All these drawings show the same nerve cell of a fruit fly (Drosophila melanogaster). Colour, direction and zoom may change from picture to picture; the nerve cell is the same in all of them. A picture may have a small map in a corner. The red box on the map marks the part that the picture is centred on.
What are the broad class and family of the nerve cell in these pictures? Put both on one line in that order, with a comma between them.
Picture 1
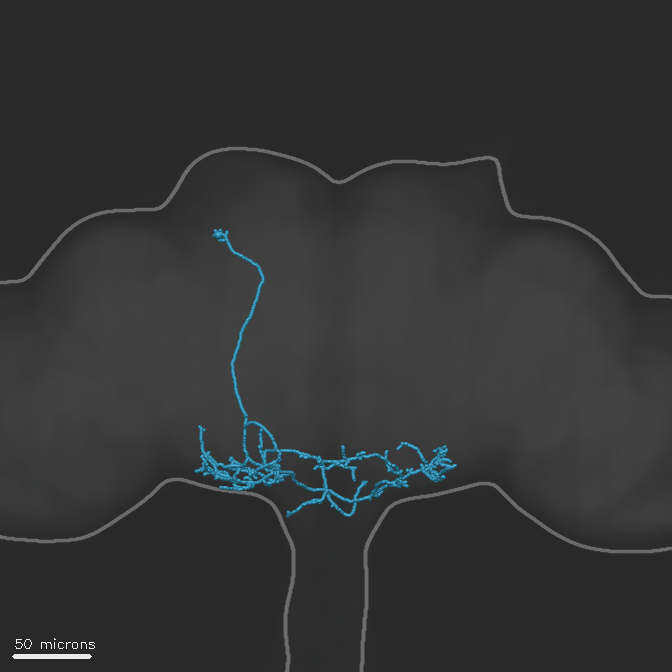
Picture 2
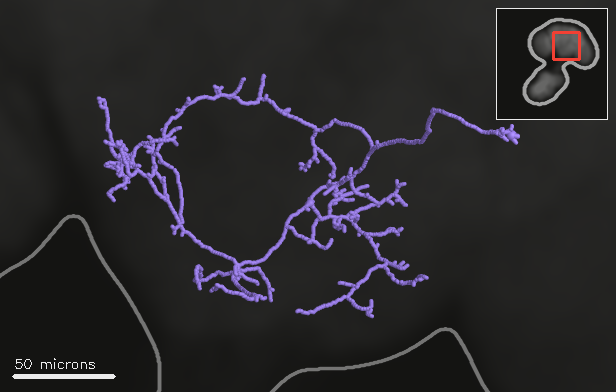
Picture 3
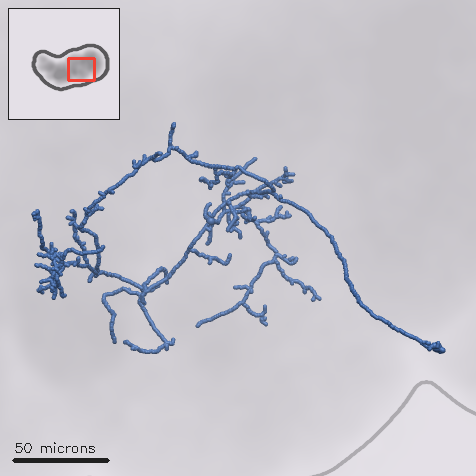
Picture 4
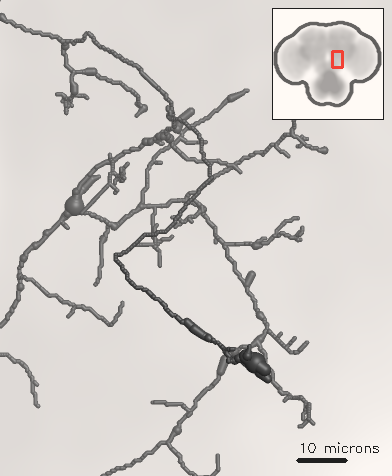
central-brain intrinsic neuron, hemilineage LALv1_ventral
